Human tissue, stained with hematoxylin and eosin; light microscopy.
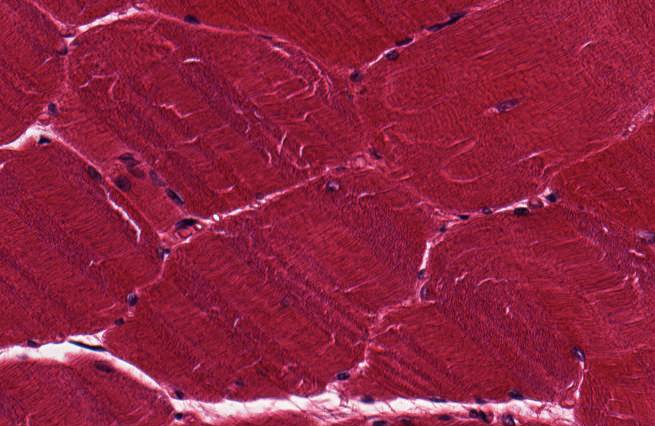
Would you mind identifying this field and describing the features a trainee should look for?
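I'd call this skeletal muscle. The fibres stain a deep red with eosin, and their small, dark, flattened nuclei sit at the edges, not the centres.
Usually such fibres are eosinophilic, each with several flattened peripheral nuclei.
Thin pale connective tissue strands separate them, with a broader pale band along the lower edge, and I see no fat cells.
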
